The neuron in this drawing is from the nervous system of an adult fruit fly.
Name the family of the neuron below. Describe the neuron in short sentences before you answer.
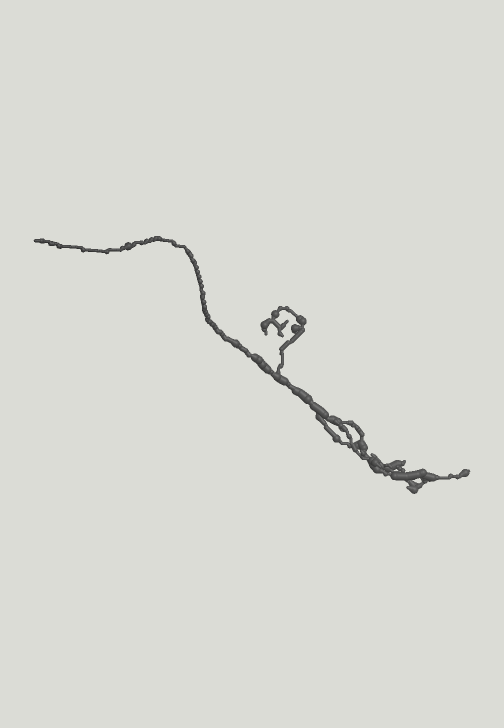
No cell body is drawn. As drawn here it is wider than it is tall. This is a sensory neuron entering the nerve cord. The name of its family is class mechanosensory tactile.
